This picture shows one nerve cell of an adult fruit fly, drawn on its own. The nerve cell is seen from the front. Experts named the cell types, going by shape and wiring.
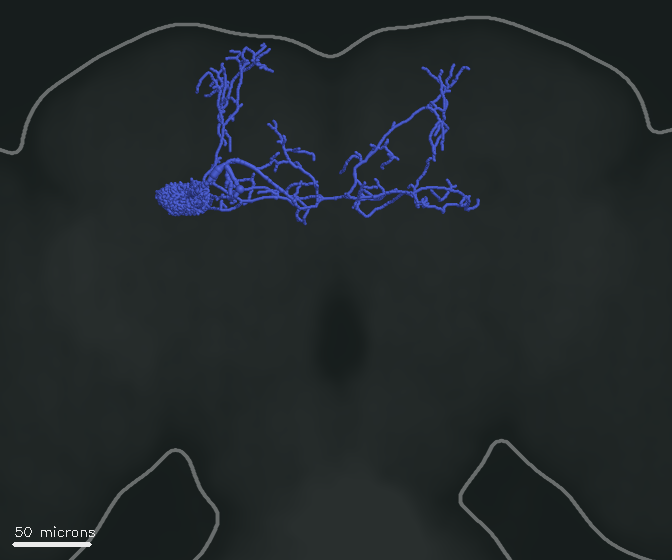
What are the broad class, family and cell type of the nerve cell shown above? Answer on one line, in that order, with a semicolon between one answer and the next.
central-brain intrinsic neuron; MBON; MBON11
